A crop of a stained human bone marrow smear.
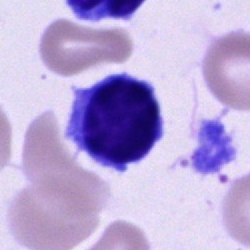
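Lymphocyte (central cell). The cell is roughly round, with a small pale cytoplasmic tag projecting on its left side. Dense chromatin stains deep purple throughout the nucleus. The blue cytoplasm is only a scant rim, widest on the left.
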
